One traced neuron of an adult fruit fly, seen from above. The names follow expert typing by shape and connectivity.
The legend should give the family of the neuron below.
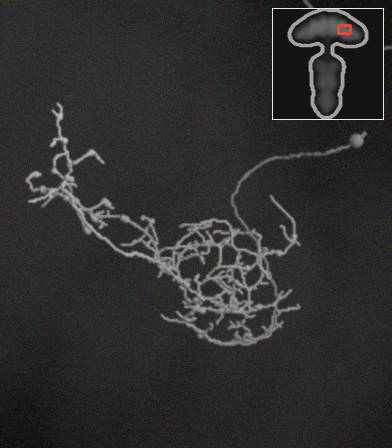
hemilineage LHa3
